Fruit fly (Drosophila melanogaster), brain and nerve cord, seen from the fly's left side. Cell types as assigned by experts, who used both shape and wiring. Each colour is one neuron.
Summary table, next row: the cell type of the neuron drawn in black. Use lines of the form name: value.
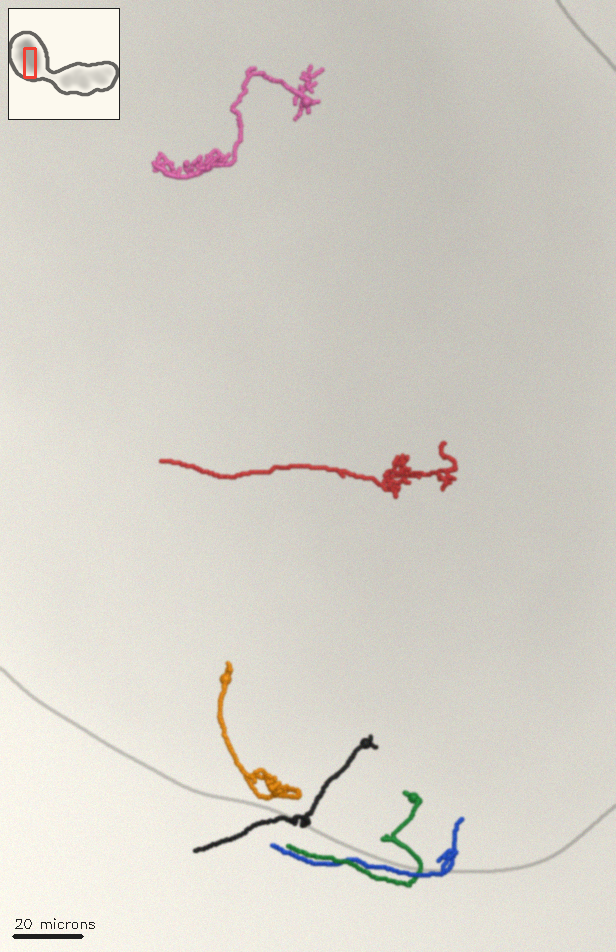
cell type: R7p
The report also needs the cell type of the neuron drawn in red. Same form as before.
cell type: L5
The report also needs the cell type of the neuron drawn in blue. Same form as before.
cell type: L4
